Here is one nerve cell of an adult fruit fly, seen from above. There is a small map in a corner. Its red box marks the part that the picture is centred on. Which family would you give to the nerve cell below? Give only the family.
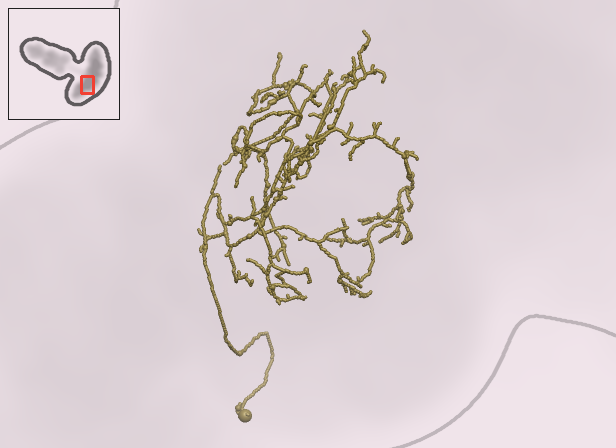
hemilineage SLPav2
